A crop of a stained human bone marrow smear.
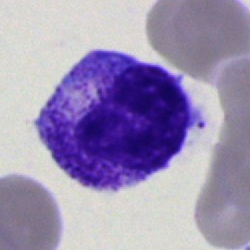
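Myelocyte, the cell in the middle. Begin with the outline: it is somewhat angular, with a corner at the upper left. In that same upper left area, right beside the nucleus, sits a paler patch of cytoplasm. Elsewhere, fine dark purple granules are scattered through the cytoplasm. Within the nucleus, no distinct nucleolus can be seen.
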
